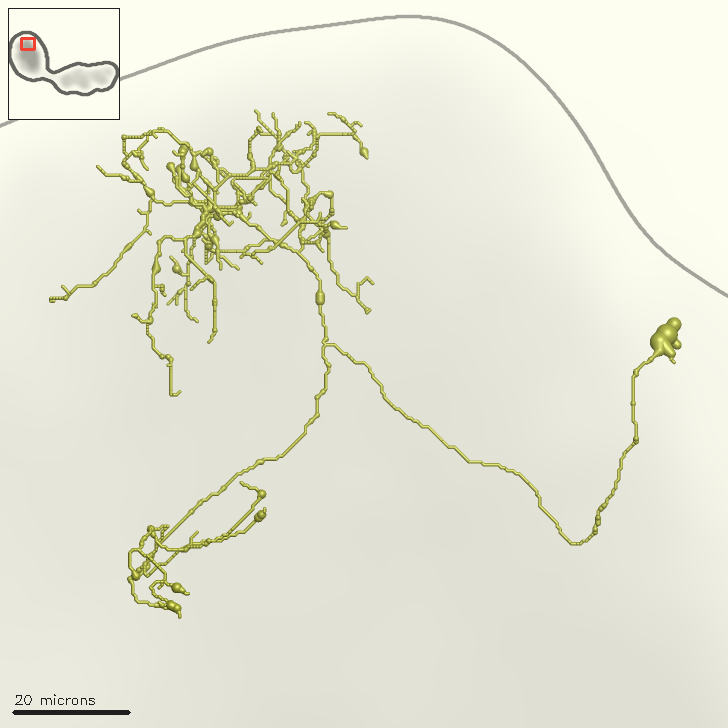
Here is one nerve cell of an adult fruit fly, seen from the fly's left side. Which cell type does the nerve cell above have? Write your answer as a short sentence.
The cell type is FB7F.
